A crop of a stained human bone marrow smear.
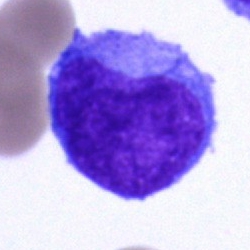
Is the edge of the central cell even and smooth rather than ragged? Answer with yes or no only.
No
